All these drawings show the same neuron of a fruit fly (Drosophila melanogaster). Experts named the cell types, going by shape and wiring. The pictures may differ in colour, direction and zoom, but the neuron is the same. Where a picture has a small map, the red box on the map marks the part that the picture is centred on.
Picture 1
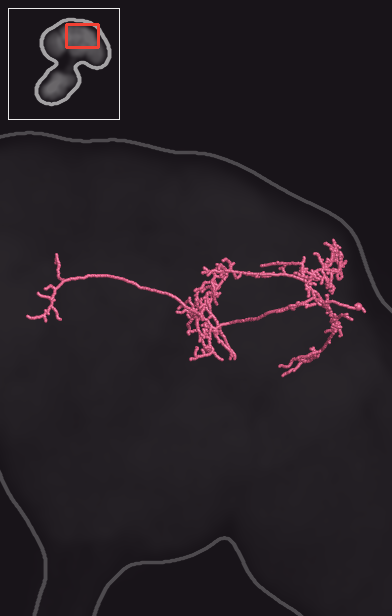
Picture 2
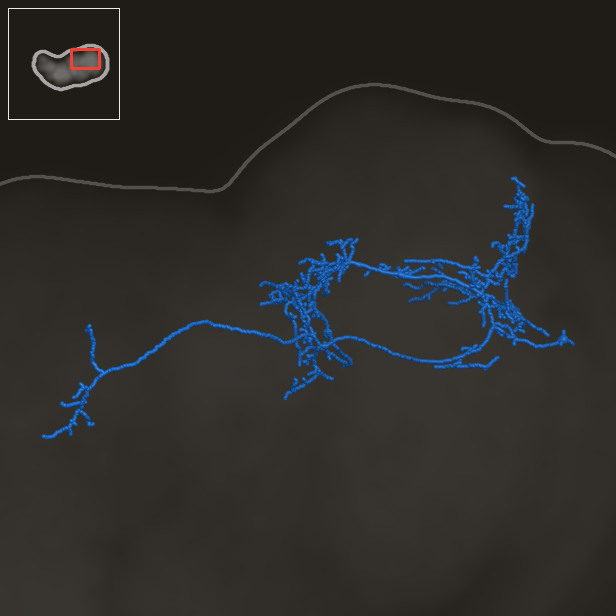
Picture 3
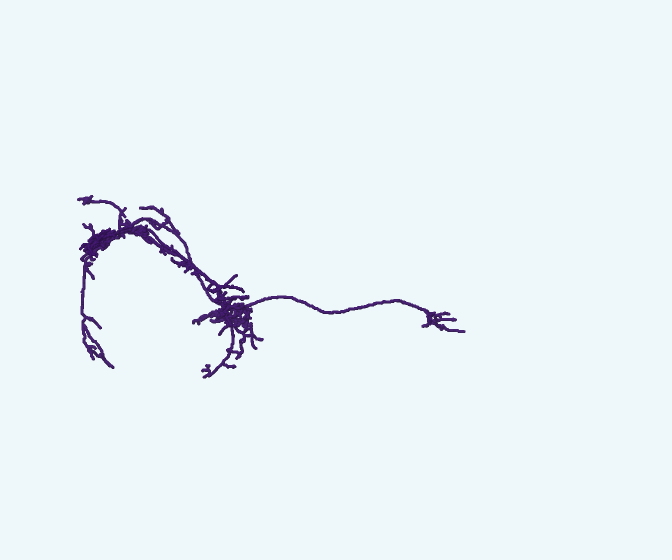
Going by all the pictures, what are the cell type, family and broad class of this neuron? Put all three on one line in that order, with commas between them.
CL075_b, hemilineage SLPa&l1_anterior, central-brain intrinsic neuron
